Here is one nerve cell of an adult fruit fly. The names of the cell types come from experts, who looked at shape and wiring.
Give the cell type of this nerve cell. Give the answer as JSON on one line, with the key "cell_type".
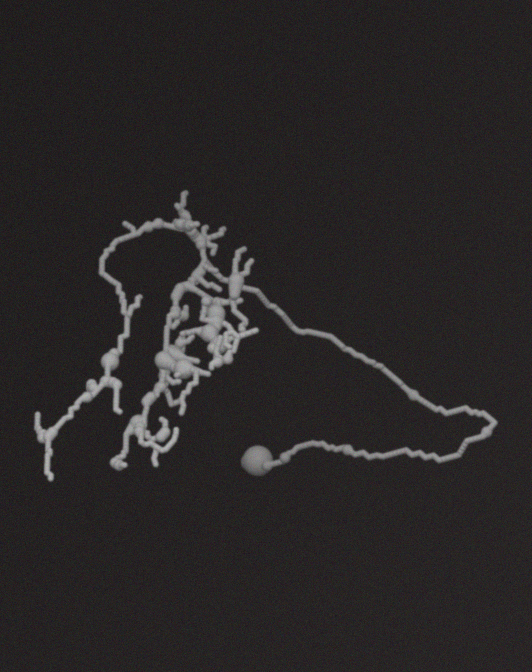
{"cell_type": "Cm6"}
